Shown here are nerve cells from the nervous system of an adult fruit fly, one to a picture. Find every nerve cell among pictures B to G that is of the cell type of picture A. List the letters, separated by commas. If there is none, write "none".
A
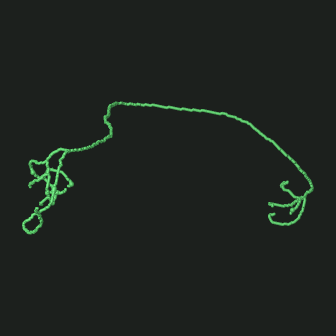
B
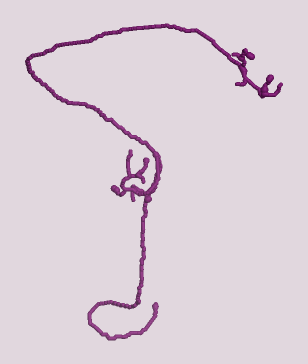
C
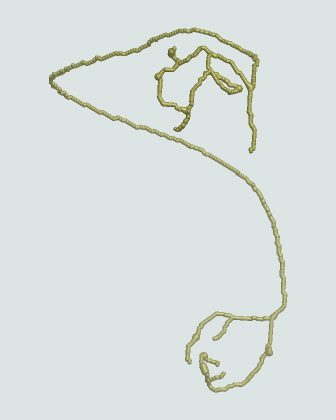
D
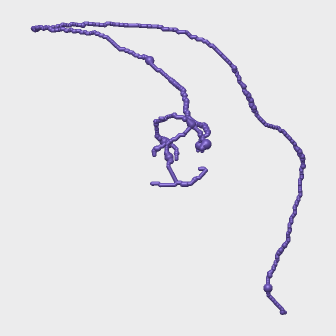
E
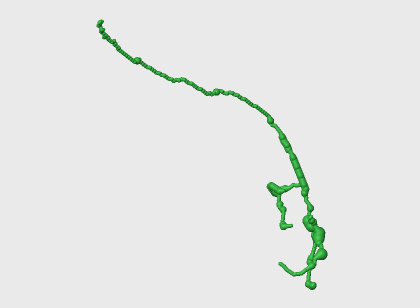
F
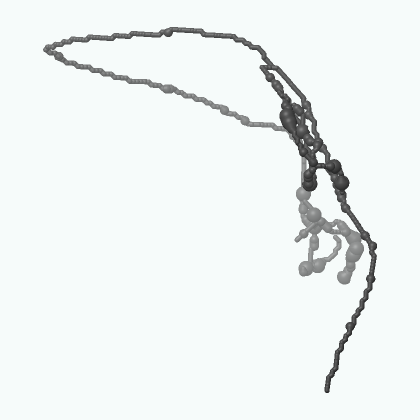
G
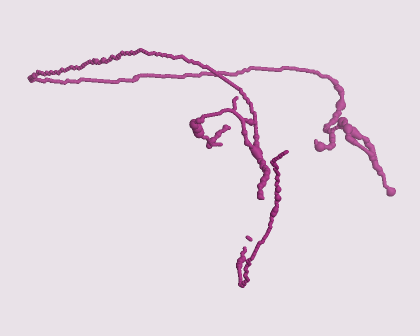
C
